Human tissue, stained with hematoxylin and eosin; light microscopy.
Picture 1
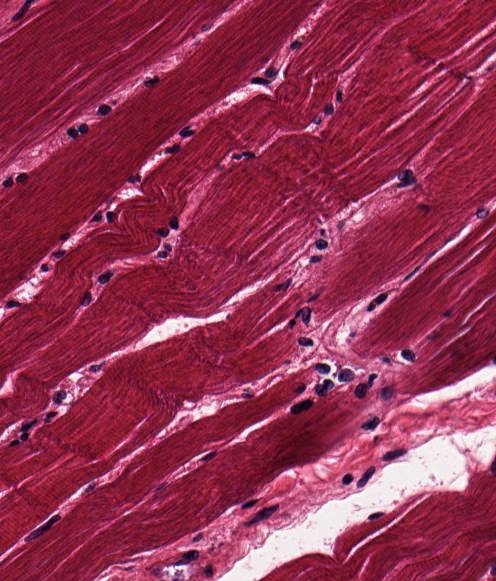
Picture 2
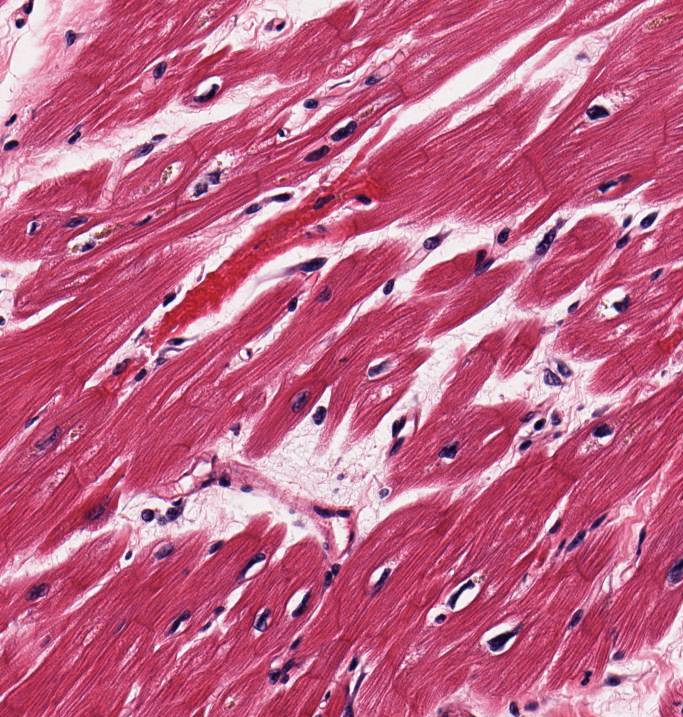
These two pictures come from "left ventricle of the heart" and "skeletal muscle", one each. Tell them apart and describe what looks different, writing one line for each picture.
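Picture 1 is from the skeletal muscle. The dark, elongated nuclei lie at the edges of the fibres rather than in their centres.
Picture 2 is from the left ventricle of the heart. Each muscle fibre has a single oval nucleus placed centrally within the fibre.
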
